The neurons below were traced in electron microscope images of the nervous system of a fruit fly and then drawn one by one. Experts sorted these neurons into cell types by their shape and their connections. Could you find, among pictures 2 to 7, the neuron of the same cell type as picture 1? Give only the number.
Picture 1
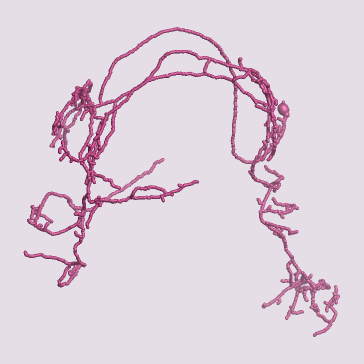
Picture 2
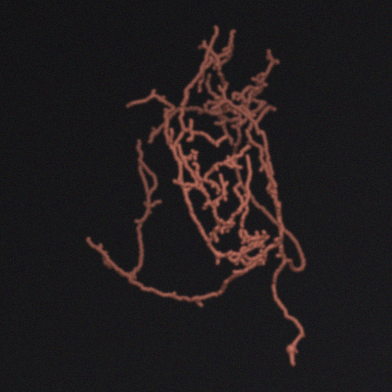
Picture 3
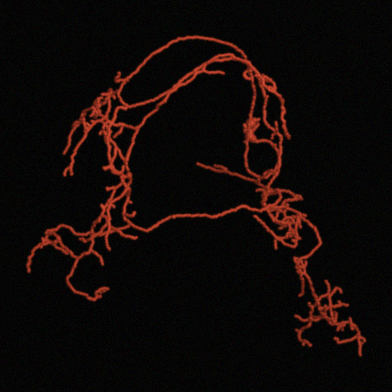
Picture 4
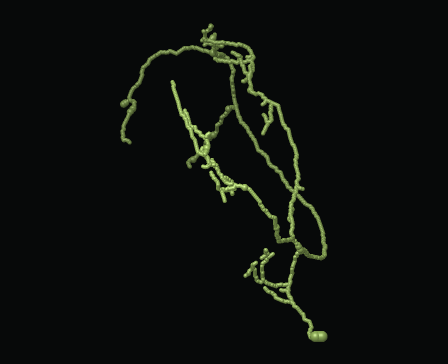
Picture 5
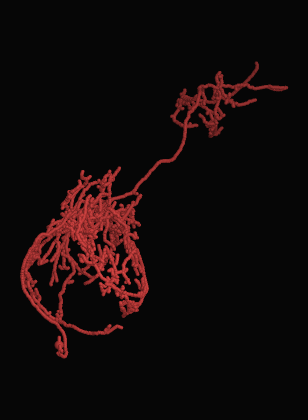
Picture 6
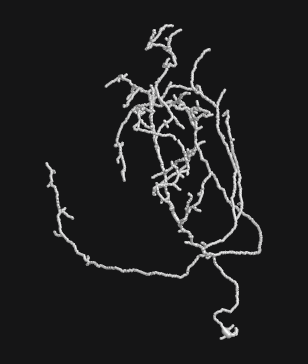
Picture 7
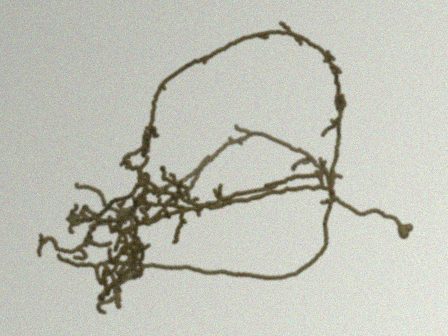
3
